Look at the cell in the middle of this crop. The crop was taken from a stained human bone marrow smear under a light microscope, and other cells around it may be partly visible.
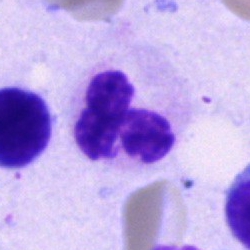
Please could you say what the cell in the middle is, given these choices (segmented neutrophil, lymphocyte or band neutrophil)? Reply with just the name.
segmented neutrophil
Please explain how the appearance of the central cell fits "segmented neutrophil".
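In favour of a segmented neutrophil, the cytoplasm contains no coarse granules.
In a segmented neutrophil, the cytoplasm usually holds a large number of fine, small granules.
Less in keeping, the lobes lie close together and touch one another.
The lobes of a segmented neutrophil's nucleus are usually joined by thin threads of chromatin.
Beyond this, the chromatin is dark purple and coarsely clumped, and the cell's outer border is faint and hard to trace against the background.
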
